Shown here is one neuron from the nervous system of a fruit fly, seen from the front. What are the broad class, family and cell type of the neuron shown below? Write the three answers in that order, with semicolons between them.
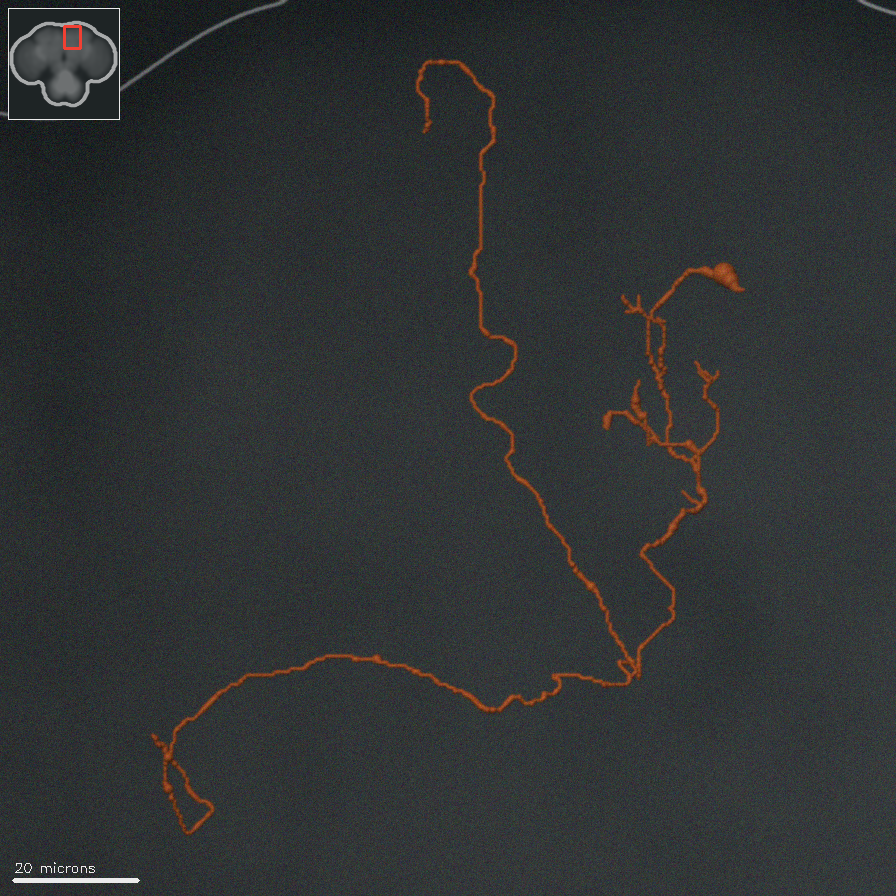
central-brain intrinsic neuron; class Kenyon Cell; KCab-m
